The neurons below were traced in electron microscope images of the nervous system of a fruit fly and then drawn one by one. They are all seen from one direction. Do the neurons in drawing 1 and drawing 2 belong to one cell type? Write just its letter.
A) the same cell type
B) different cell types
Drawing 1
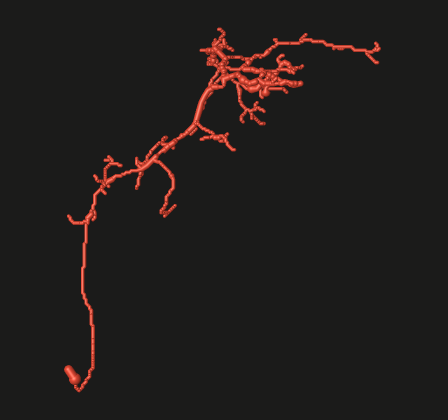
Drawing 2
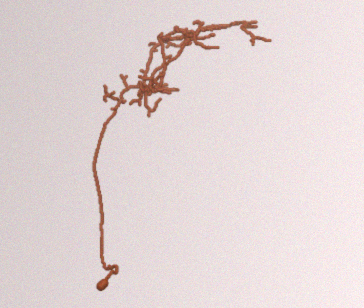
A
